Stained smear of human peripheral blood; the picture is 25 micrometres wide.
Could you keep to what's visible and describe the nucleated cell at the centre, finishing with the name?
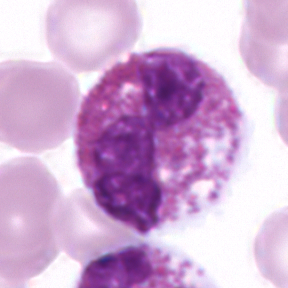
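You'll see a roughly round outline. The nucleus splits into at least two separate dark lobes, at the upper middle and the lower left. The right half shows most cytoplasm between granules, and loose granules lie just outside the lower right edge. The cell is an eosinophil.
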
